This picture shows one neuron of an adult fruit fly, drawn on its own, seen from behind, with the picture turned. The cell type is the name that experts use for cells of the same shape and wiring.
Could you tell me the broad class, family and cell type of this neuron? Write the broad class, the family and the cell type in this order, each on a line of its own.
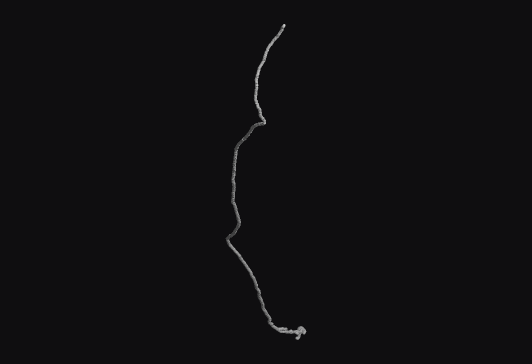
sensory neuron ascending to the brain
class gustatory
LgAG1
